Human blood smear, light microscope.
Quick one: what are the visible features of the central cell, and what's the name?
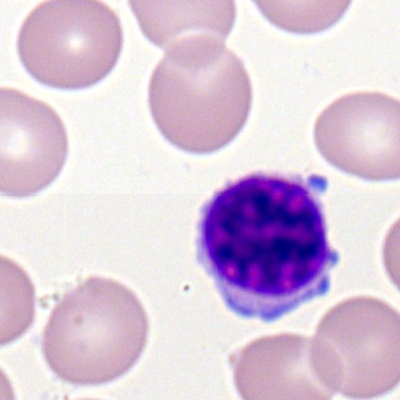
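Checking the chromatin first, it is dark purple and coarsely clumped. The cytoplasm comes next: it is scant, a narrow rim around the nucleus that is widest along the bottom. Last, the edge: small blue blebs project from the right side of the cell. This is a lymphocyte.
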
